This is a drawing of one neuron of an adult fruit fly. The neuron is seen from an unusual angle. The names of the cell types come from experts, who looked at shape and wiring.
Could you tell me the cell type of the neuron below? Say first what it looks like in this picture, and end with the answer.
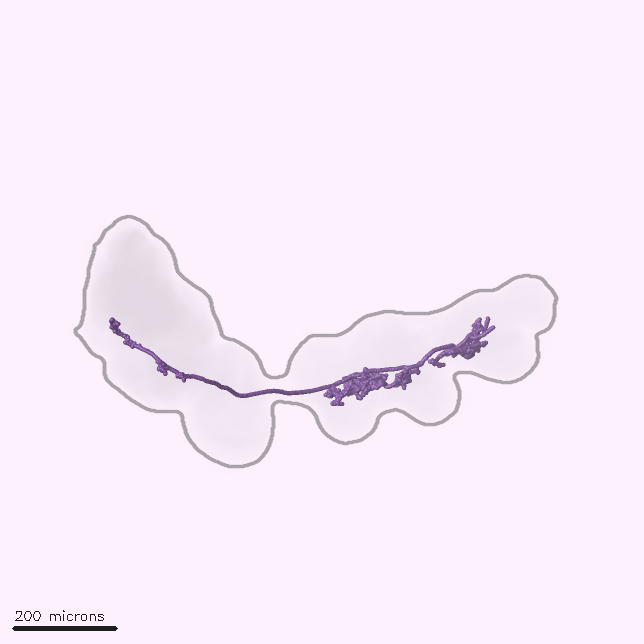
By the scale bar it is about 750 microns wide in this view. In this view it is more than twice as wide as it is tall. It is an ascending neuron. The cell type is AN08B034.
